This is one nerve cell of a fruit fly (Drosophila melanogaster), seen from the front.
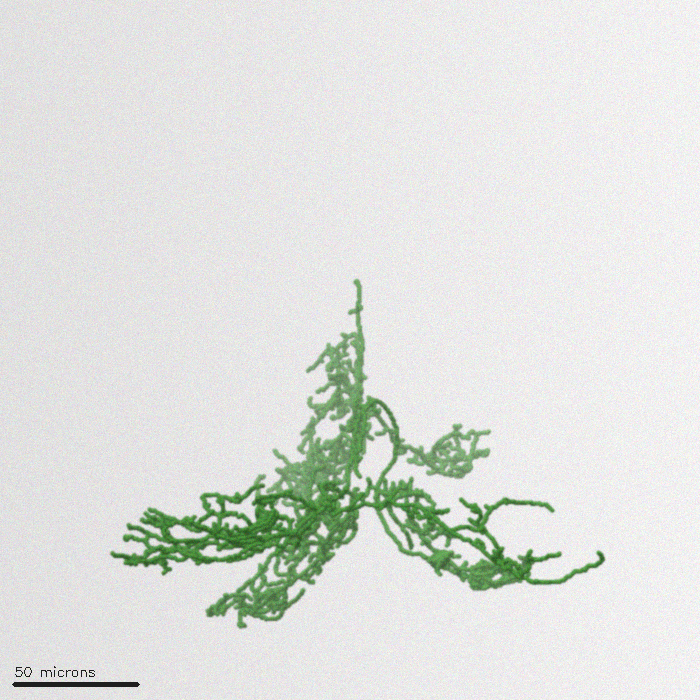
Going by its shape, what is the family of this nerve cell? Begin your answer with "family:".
family: hemilineage 05B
